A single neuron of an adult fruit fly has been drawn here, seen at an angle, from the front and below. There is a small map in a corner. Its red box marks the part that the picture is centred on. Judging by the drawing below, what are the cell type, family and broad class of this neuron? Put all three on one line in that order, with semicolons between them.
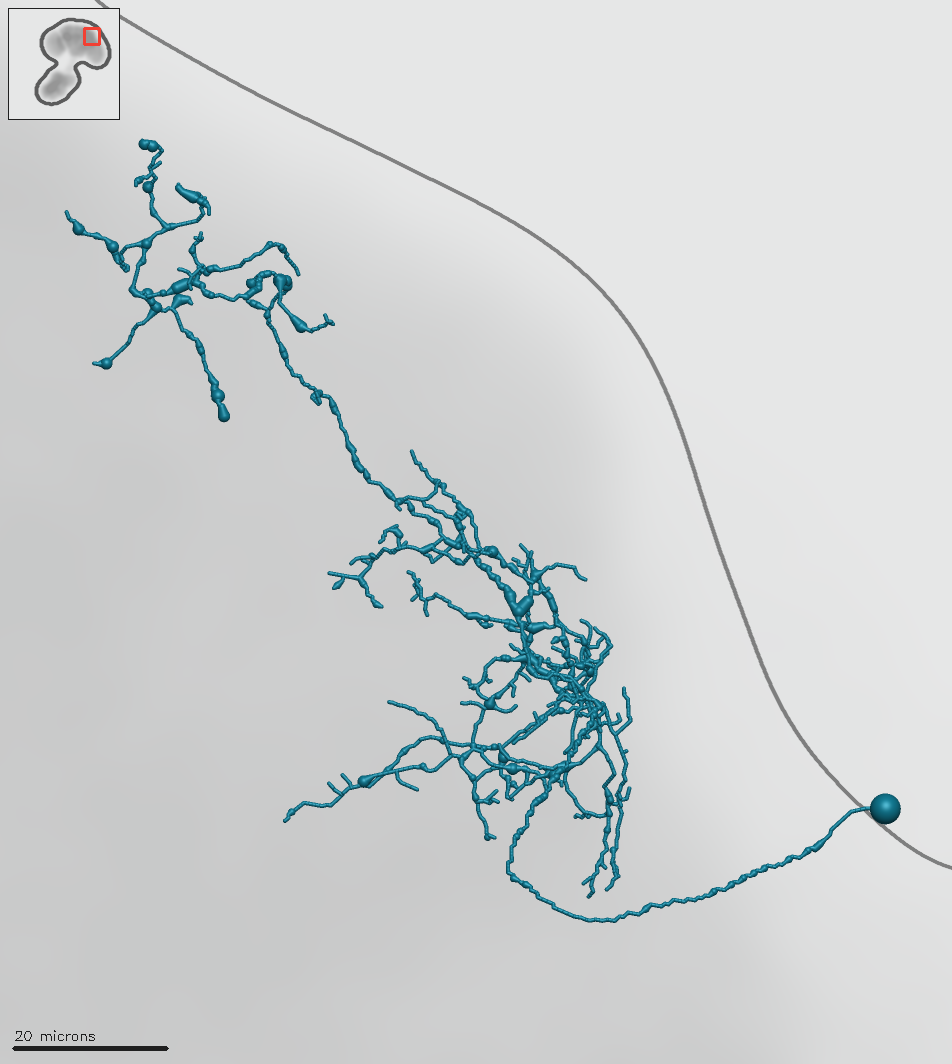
CB4100; hemilineage VPNl&d1_dorsal; central-brain intrinsic neuron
